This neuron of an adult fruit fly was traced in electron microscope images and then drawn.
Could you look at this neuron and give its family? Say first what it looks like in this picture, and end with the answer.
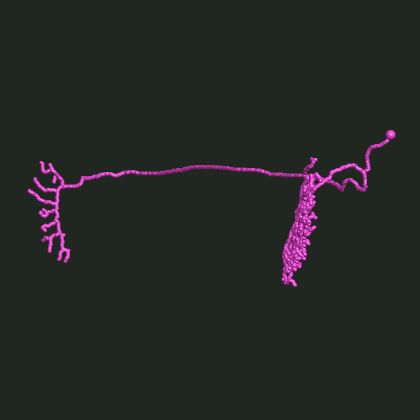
As drawn here it is wider than it is tall. This is an optic-lobe intrinsic neuron. The family is hemilineage VPNp1_lateral.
